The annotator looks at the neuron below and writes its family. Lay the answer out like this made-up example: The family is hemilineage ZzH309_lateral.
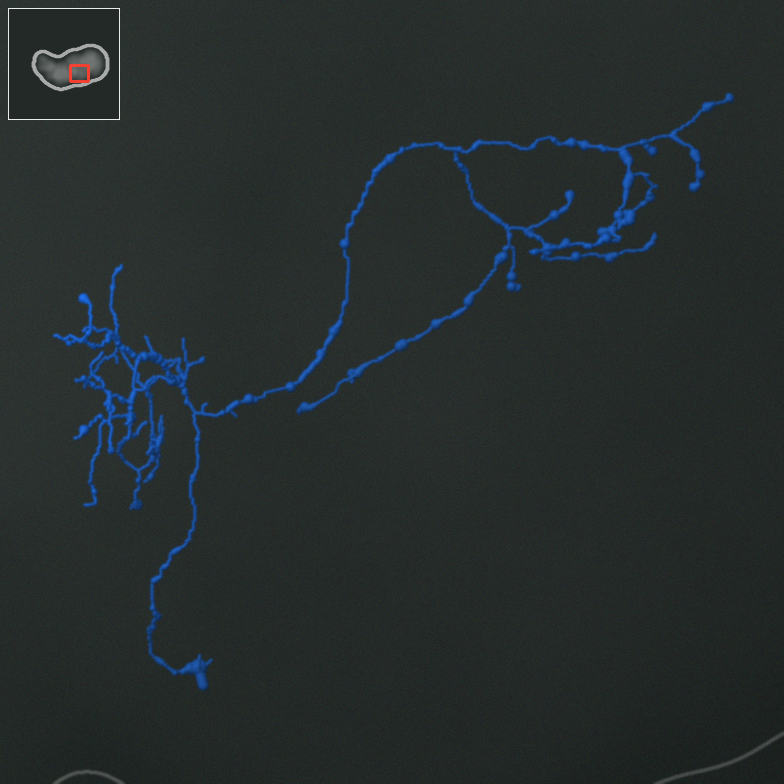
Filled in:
The family is hemilineage LB3.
